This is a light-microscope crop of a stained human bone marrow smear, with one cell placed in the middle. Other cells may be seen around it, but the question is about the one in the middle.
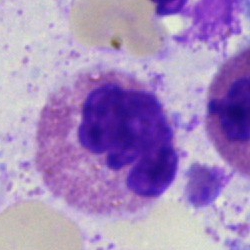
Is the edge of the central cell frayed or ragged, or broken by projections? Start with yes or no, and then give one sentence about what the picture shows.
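No. The cell has a roughly round outline with a smooth edge.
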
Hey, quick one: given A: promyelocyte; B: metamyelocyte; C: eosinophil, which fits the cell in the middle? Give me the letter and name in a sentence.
The cell in the middle is correctly identified as an eosinophil in option C.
